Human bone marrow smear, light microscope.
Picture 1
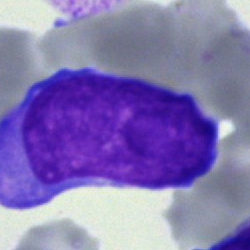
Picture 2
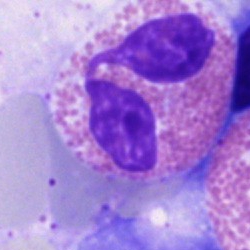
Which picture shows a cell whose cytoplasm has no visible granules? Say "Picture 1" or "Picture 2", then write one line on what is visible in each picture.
Picture 1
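In picture 1: No granules are visible in the cytoplasm.
In picture 2: The cytoplasm is packed with coarse round granules that stain orange-pink.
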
